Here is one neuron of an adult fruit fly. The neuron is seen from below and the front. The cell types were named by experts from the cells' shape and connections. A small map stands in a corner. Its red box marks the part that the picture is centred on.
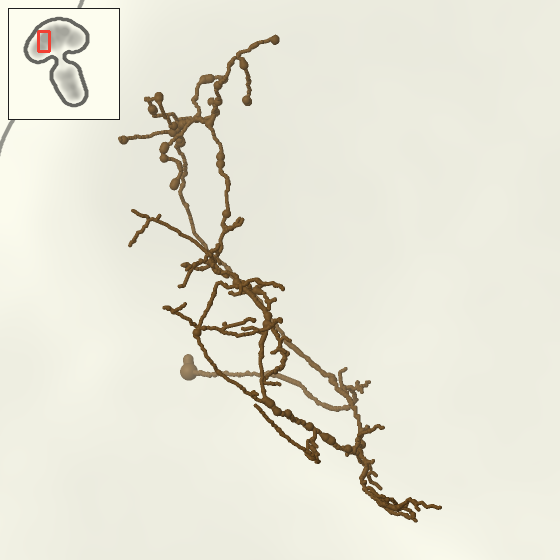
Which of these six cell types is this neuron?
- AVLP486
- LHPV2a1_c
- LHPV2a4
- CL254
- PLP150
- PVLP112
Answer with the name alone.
AVLP486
